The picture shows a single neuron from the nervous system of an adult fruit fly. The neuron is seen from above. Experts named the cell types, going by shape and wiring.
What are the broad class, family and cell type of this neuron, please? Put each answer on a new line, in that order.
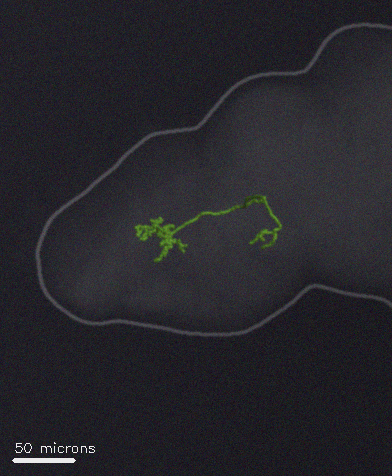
optic-lobe intrinsic neuron
MeLo
MeLo3a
